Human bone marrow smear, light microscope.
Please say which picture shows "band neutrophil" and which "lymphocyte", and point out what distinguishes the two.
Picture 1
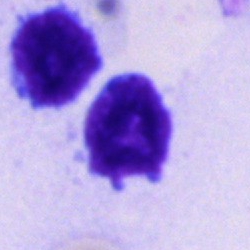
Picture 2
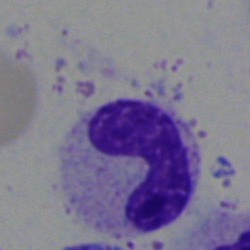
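Picture 1: lymphocyte. Picture 2: band neutrophil. Outline, picture 1: roughly round, edge slightly bumpy and irregular, small knob-like blebs protruding from the lower edge. Outline, picture 2: round and smooth. Picture 1 stains deep dark purple almost throughout, with a paler lilac zone near the centre of the dark mass and no distinct pale cytoplasmic rim around it.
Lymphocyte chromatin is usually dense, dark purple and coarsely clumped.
Picture 2 nucleus: a thick curved band bent like a horseshoe, open toward the lower left, lying along the right side of the cell so that most cytoplasm sits on the left.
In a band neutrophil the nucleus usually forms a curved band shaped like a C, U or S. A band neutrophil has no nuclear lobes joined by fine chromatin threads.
Picture 2 chromatin: dark purple, coarsely clumped; no nucleoli visible.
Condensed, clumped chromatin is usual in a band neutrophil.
Picture 2 also: small purple fragments scattered above and to the right of the cell.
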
